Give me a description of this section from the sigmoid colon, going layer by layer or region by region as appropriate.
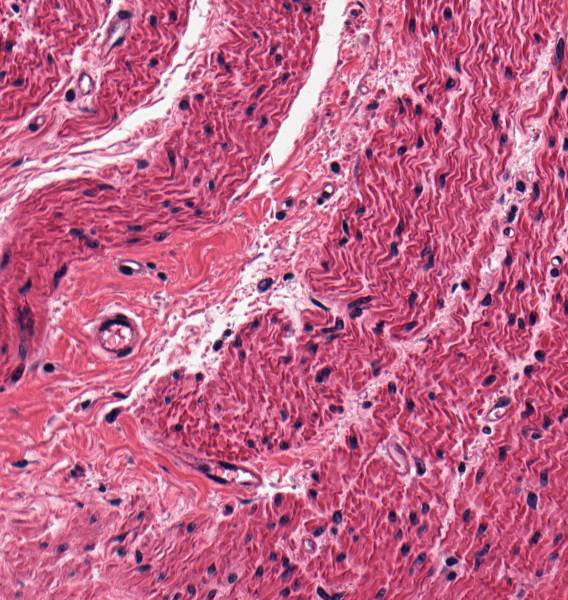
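Throughout the field, elongated, dark-staining nuclei lie fairly evenly scattered among the fibres. Fibres in neighbouring bundles run in different directions instead of lying parallel. Left of centre is a small vessel in cross-section, its wall encircling a lumen. No epithelium, glands or fat cells appear.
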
